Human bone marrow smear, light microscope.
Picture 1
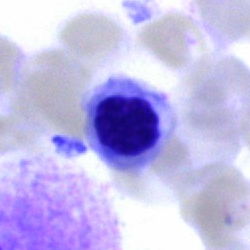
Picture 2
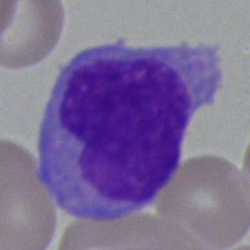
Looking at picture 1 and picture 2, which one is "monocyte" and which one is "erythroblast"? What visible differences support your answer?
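Picture 1, erythroblast; picture 2, monocyte. Outline: erythroblast round and smooth; monocyte irregular, with a ragged, frayed margin at upper right. Nucleus: monocyte's has a notch cut into its left side.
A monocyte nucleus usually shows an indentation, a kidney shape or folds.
Chromatin: dark purple in both; densely condensed in the erythroblast, dense in the monocyte.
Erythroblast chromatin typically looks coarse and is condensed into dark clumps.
Nucleoli: none seen in the erythroblast; no distinct one in the monocyte.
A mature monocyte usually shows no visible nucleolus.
Granules: none in erythroblast cytoplasm; none distinct in monocyte cytoplasm. Surroundings: a larger cell with granular purple cytoplasm at lower left of picture 1; red cells pressing against the monocyte's lower edge.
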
